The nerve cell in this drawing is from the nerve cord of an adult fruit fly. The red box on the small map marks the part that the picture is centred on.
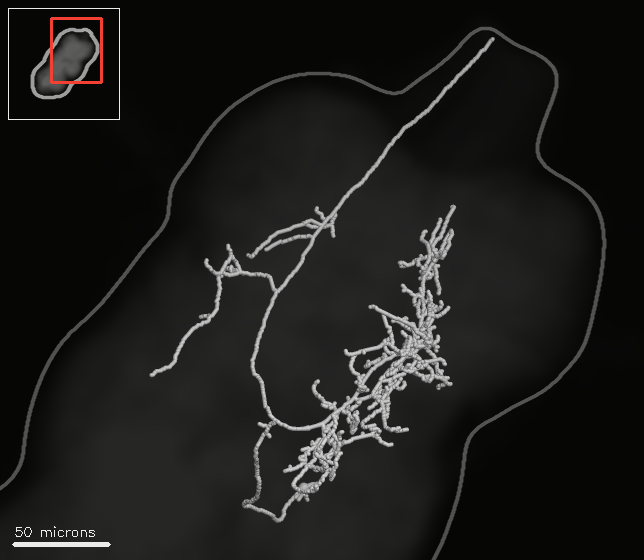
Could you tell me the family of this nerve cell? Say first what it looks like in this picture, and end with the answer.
By the scale bar it is about 250 microns tall in this view. The picture shows dozens of branch ends. This is an ascending neuron. The family is hemilineage 06B.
